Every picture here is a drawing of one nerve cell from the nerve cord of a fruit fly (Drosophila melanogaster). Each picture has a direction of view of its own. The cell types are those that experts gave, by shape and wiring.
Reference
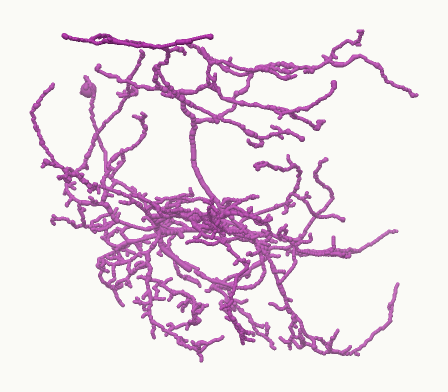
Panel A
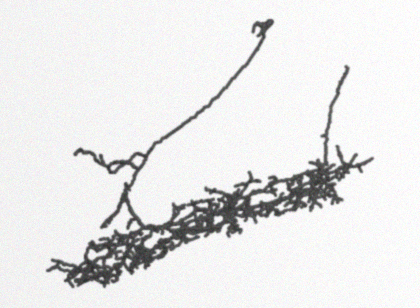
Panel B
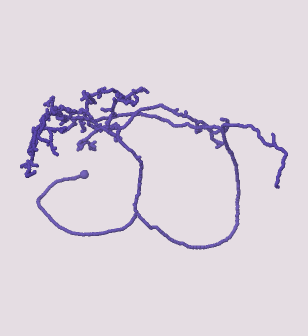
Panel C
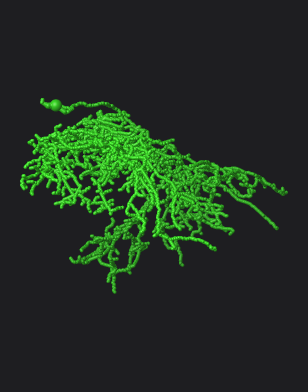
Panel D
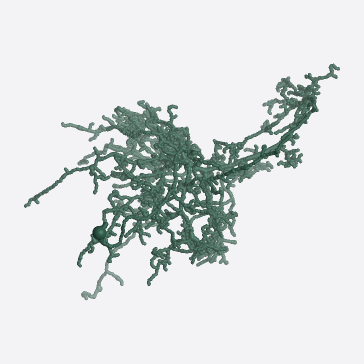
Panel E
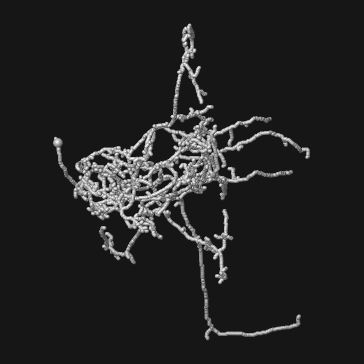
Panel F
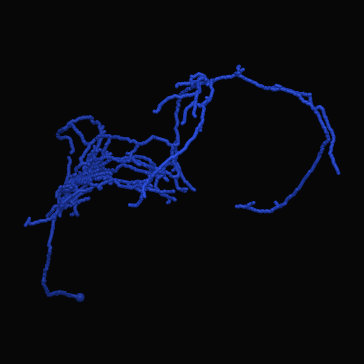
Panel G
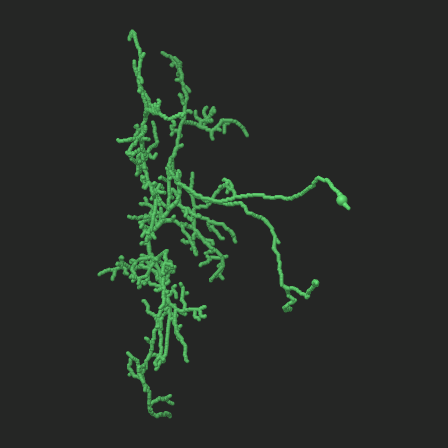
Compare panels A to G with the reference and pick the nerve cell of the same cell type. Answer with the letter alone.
E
